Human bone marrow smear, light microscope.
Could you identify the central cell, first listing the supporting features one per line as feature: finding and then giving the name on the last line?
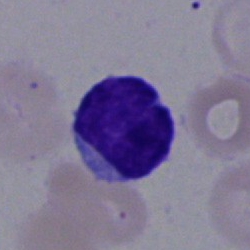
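Nucleus: a small notch on its upper right edge
Cytoplasm: only a scant rim, the nucleus filling most of the cell
Visible cytoplasm: a pale blue crescent at the lower left
Chromatin: deep purple, coarse and clumped rather than fine
Name: lymphocyte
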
